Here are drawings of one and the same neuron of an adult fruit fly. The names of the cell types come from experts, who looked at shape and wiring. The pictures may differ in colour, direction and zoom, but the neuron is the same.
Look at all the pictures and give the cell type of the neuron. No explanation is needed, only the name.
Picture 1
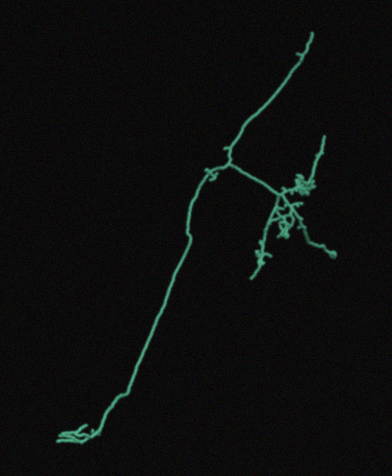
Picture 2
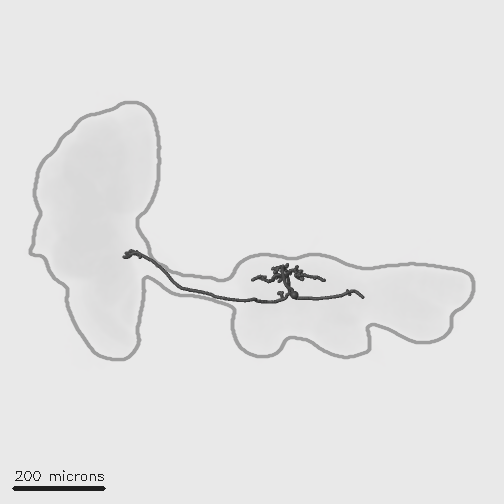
AN06A112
